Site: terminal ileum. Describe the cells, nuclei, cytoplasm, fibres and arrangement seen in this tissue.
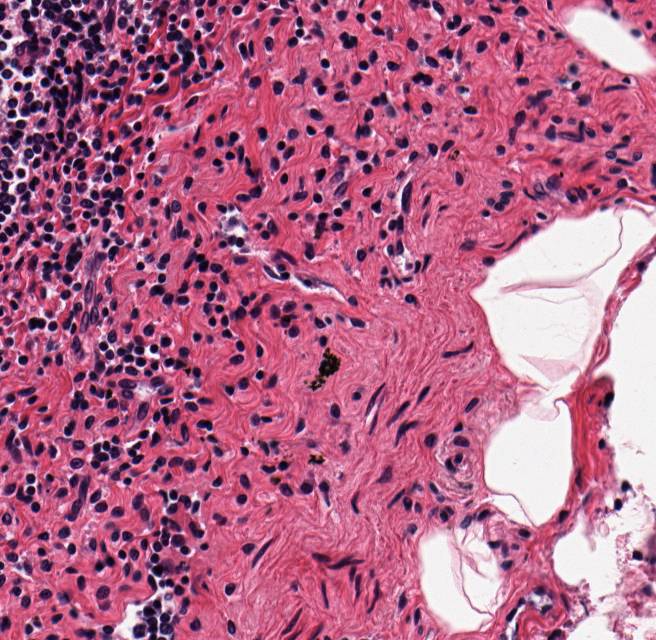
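Look at the lymphocytes: each has a small, round, darkly stained nucleus and scant cytoplasm. In the centre, the stroma is pink, wavy collagen fibres with scattered spindle-shaped nuclei. Near the middle sits a small cluster of dark brown-black granular pigment. No epithelium or glands appear.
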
